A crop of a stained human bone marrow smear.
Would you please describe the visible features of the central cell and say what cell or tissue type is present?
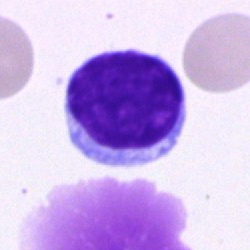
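Start with the outline: the cell is round and smooth-edged. The nucleus sits toward the top, so most of the cytoplasm you can see lies below it. That cytoplasm is pale blue and makes a narrow crescent beside the nucleus. This cell is a lymphocyte.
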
